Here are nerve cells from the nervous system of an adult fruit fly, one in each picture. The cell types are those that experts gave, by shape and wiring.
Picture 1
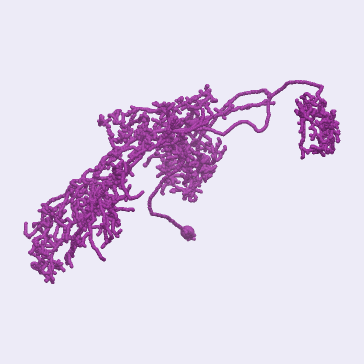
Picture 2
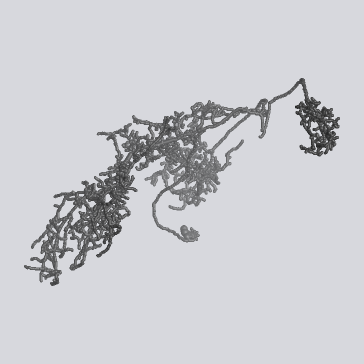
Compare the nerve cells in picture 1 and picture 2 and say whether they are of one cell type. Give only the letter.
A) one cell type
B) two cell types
A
